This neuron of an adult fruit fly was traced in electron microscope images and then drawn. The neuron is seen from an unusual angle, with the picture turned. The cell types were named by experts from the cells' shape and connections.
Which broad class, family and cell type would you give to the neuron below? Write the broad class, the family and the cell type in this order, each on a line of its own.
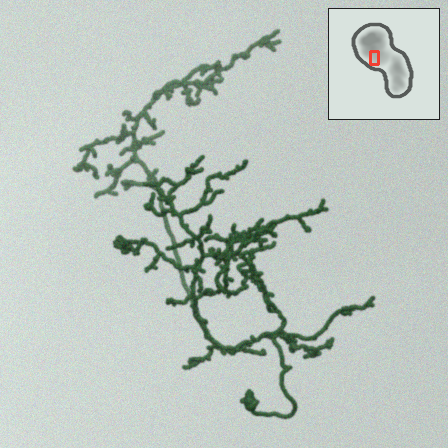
optic-lobe intrinsic neuron
Y
Y14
